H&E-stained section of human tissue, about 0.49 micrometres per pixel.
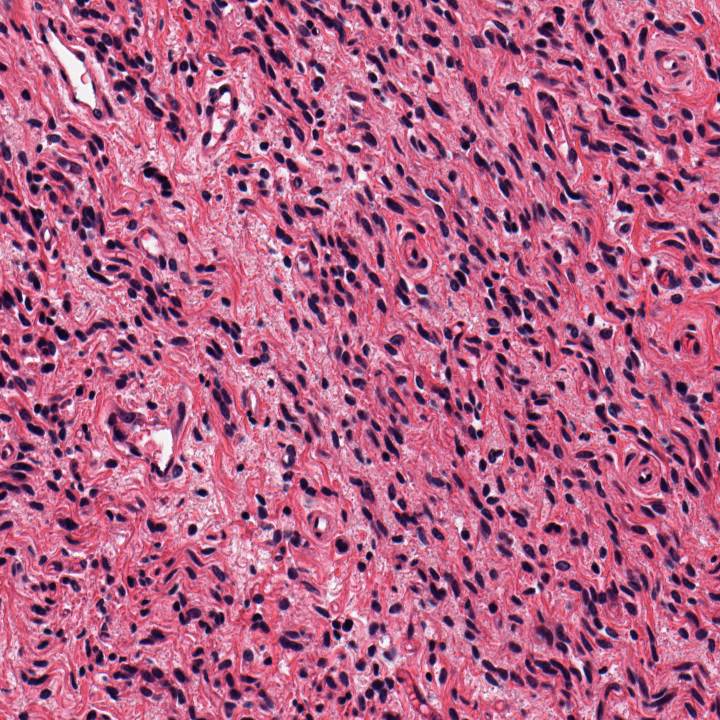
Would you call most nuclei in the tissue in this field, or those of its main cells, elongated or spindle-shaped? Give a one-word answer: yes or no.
Yes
